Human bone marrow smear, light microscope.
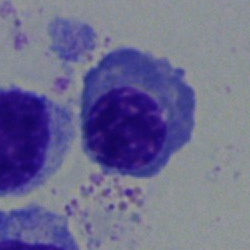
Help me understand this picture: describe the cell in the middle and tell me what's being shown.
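Look first at the nucleus: it lies off-centre, toward the lower left of the cell. Its chromatin is dark purple and gathered into clumps, with paler patches showing between them. Now follow the cytoplasm, which makes a moderate blue rim that is widest above and to the right of the nucleus. This cell is an erythroblast.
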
